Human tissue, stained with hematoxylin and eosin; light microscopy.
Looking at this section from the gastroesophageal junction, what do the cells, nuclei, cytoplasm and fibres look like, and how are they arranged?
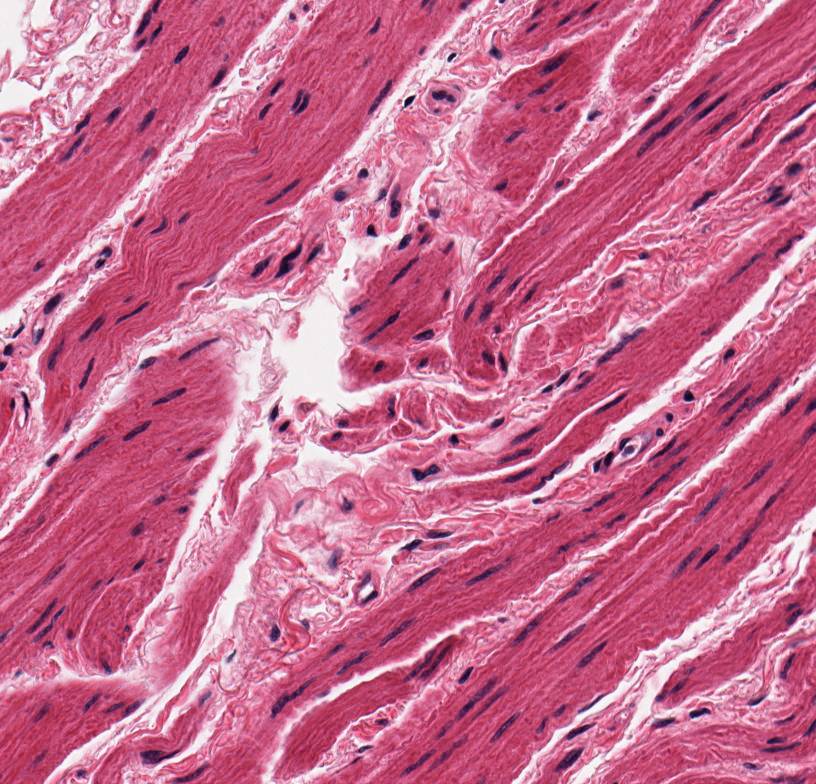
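Look first at the fibre bundles: their nuclei are elongated and lie lengthwise along the fibres. Notice how evenly and deeply the fibre cytoplasm stains pink. Between the bundles you'll find loose, pale, wispy connective tissue, most abundant in the centre of the field. Nowhere in the field are there any epithelium or glands.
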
